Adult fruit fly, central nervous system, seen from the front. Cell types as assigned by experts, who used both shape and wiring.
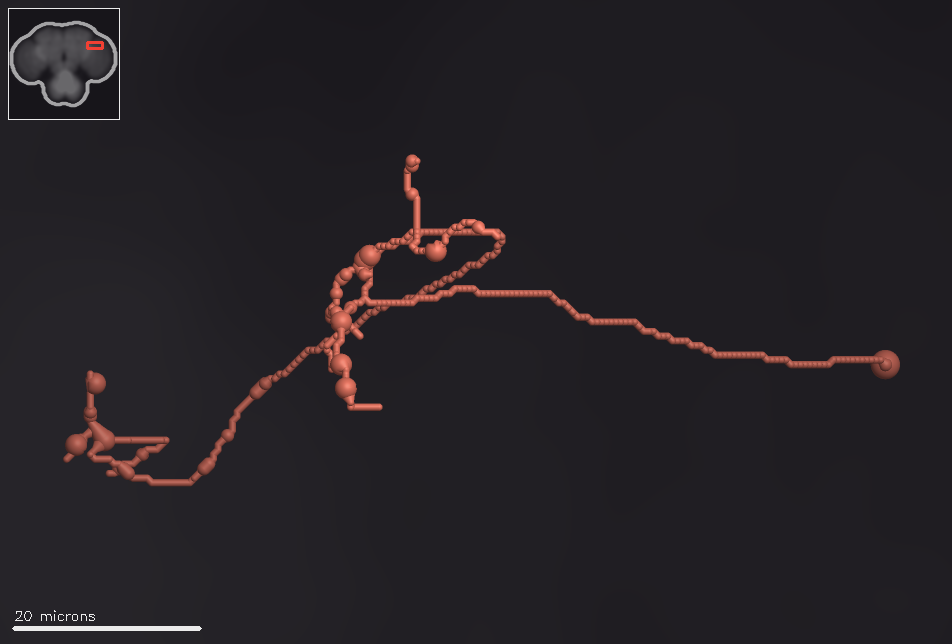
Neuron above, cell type: T2a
